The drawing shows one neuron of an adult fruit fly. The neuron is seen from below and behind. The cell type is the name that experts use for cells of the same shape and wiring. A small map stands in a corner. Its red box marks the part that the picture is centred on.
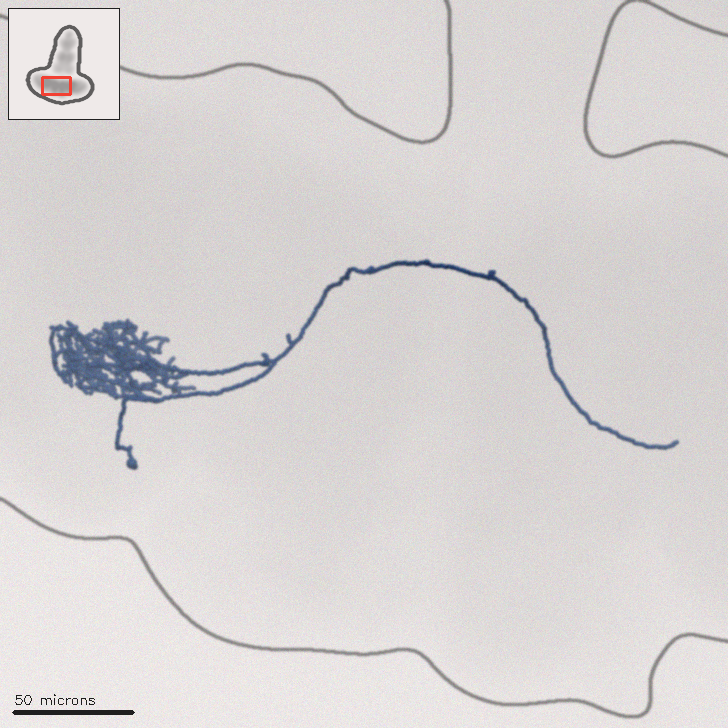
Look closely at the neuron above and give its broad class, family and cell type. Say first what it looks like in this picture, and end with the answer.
By the scale bar it is about 250 microns wide in this view. The picture shows dozens of branch ends. It is a central-brain intrinsic neuron. Its family is hemilineage AOTUv3_dorsal. The cell type is AOTU008.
